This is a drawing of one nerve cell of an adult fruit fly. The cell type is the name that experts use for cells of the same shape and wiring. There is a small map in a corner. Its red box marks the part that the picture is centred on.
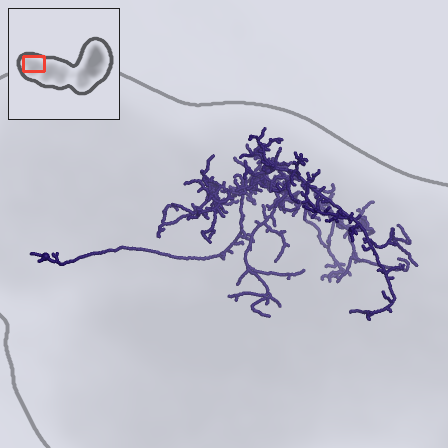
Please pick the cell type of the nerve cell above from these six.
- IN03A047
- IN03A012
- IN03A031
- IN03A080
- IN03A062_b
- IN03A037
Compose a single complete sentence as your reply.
A cell of type IN03A037 is what this nerve cell is.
